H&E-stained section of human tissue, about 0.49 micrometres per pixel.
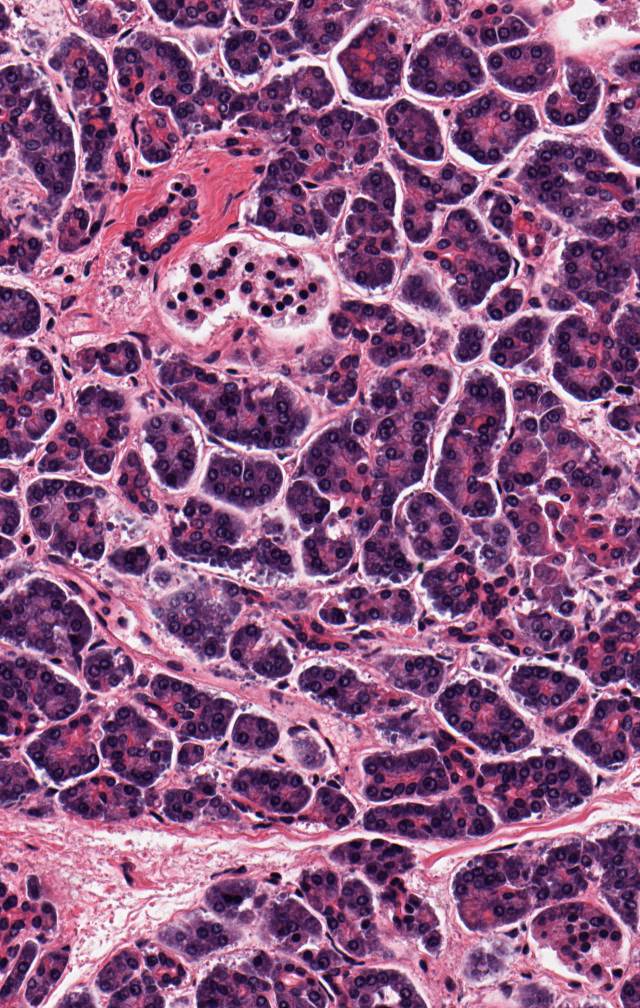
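Pancreas (H&E). Closely packed acini of dark purple-staining cells fill nearly the entire field and are grouped into lobules by thin fibrous septa. Within each acinus, the cytoplasm is basophilic toward the cell bases and paler pink toward the centre. Acinar nuclei are round, uniform in size and basally placed. No fat cells appear anywhere in the field.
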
